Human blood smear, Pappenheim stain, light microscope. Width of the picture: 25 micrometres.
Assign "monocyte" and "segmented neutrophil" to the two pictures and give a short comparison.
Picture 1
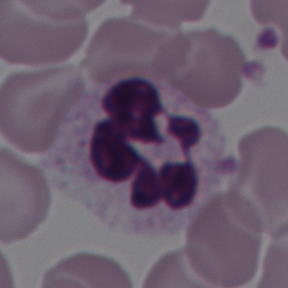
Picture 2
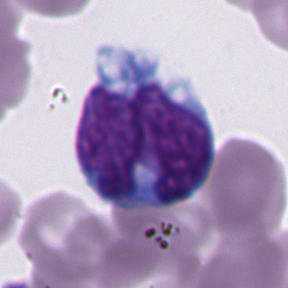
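In order: picture 1 holds the segmented neutrophil, picture 2 the monocyte. First point, the nucleus: in picture 1 it falls into four or more separate lobes set in a ring around a clear central space, while in picture 2 a deep vertical cleft, open at the bottom, splits it into two large lobes lying side by side.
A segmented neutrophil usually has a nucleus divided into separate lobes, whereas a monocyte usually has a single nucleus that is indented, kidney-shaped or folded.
Second, granules: fine violet-pink ones are scattered through the neutrophil's cytoplasm, and none are visible in the monocyte.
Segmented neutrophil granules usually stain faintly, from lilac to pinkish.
Third, cytoplasm and outline: the neutrophil is roughly round with plentiful pale lilac cytoplasm, while the monocyte has a ragged pale blue projection at the top and a smooth, rounded lower edge.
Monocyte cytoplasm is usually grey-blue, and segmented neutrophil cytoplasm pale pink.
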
